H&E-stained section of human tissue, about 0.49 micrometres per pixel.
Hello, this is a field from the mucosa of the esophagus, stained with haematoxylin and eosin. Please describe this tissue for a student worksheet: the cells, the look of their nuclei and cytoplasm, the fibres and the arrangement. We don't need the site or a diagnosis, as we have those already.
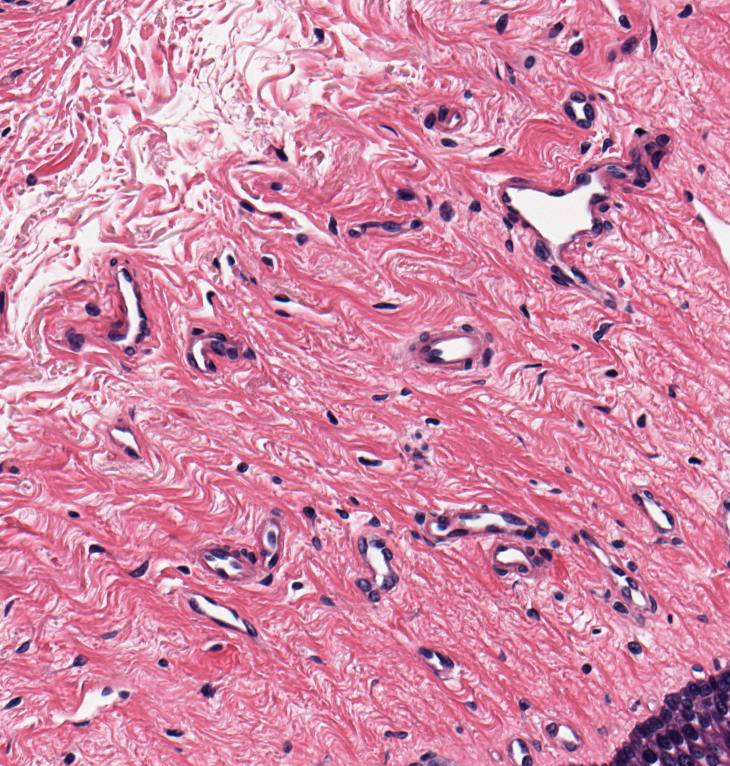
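Most of the field is dense pink collagenous stroma, with few cells. The collagen fibres are wavy and run mostly diagonally across the field. Between them lie small, dark, elongated, spindle-shaped nuclei. And at the bottom right corner there is a dense cluster of crowded dark blue nuclei.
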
